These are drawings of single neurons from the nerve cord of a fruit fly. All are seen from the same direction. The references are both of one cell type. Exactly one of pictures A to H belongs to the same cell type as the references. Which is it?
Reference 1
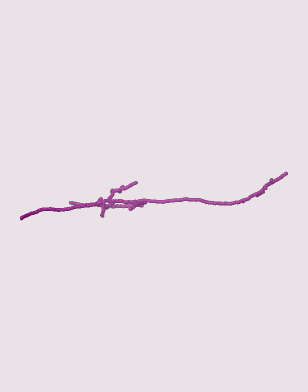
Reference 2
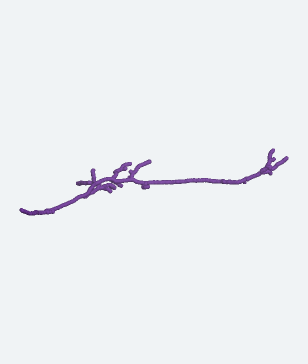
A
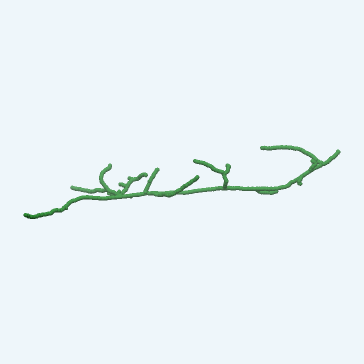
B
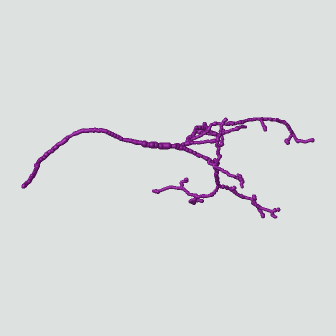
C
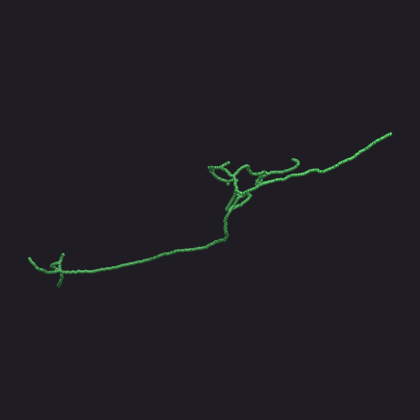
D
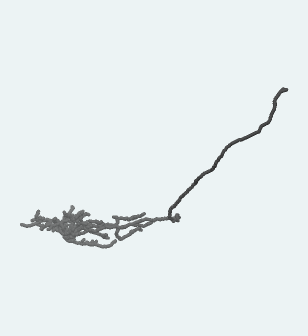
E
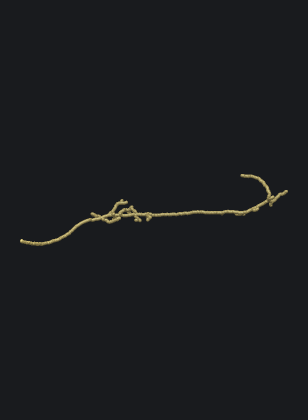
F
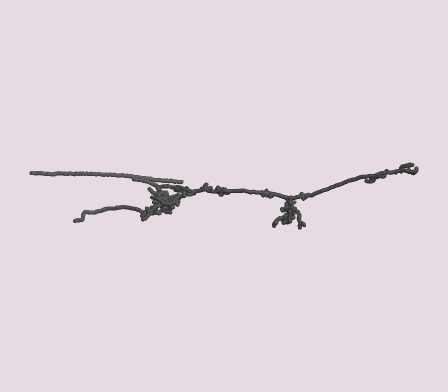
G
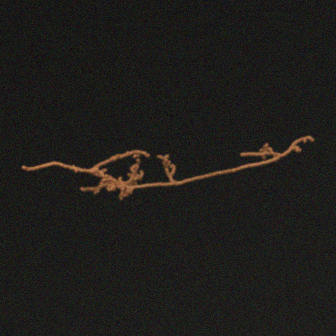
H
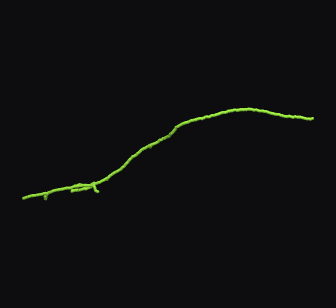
E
